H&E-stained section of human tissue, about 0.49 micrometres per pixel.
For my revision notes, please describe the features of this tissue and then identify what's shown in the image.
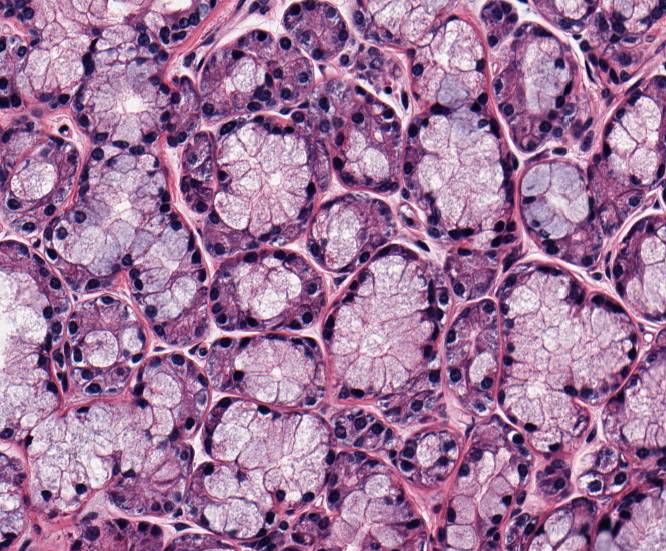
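Closely packed rounded glandular acini occupy the whole field, separated only by thin strands of connective tissue. Most acinar cells have pale, foamy, finely bubbly cytoplasm typical of mucous cells, with dark, flattened nuclei pressed against the cell base. Pale cells radiate around small, central acinar lumina. This is a minor salivary gland.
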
